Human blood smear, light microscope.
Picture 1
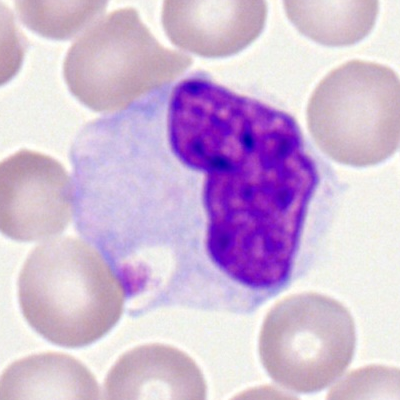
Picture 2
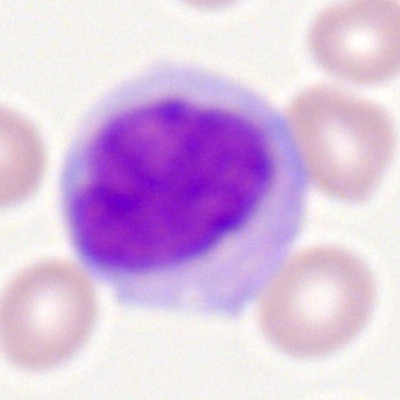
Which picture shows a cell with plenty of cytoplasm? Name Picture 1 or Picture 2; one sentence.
In picture 1, a wide area of cytoplasm encircles the nucleus.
